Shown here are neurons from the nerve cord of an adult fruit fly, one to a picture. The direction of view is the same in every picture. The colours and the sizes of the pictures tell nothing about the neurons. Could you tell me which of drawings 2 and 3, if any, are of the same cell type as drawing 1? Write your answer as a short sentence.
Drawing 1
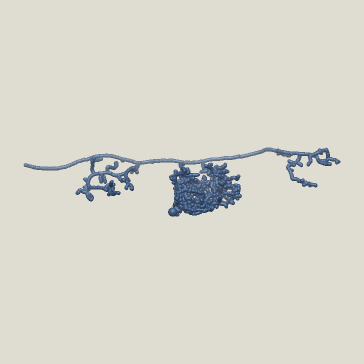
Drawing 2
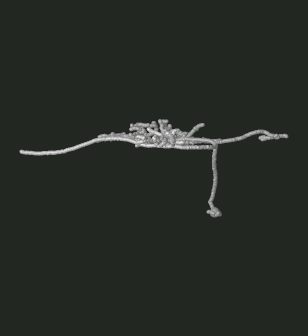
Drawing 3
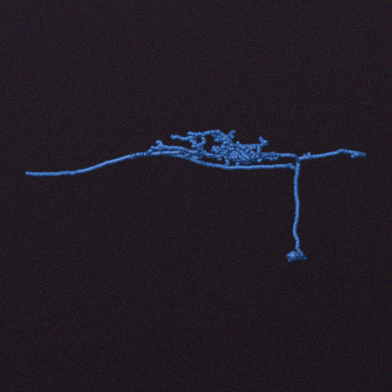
None of them is of the same cell type.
